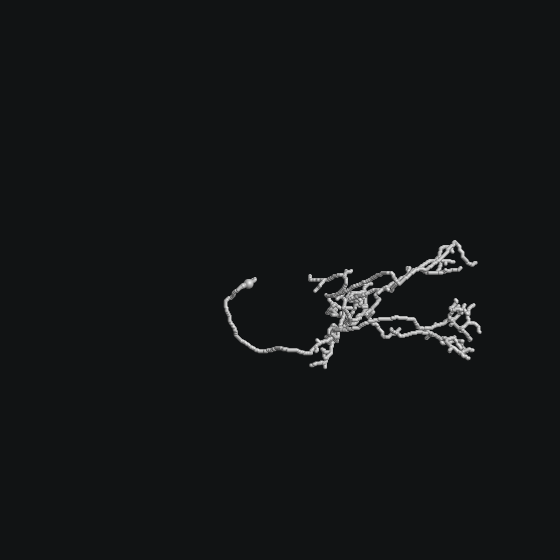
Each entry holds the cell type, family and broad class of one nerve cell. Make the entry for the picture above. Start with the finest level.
IN01A063_c; hemilineage 01A; nerve-cord intrinsic neuron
